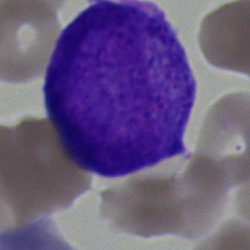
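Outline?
Rounded but slightly angular, with several flattened sides.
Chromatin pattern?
Finely stippled and evenly spread, in a nucleus filling almost the entire cell, which stains deep purple throughout.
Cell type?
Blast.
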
